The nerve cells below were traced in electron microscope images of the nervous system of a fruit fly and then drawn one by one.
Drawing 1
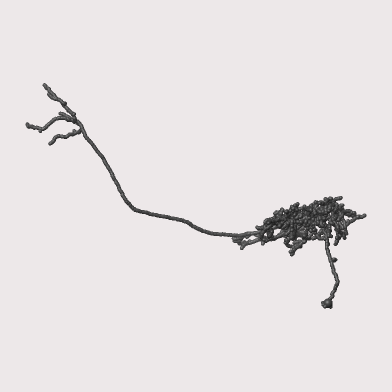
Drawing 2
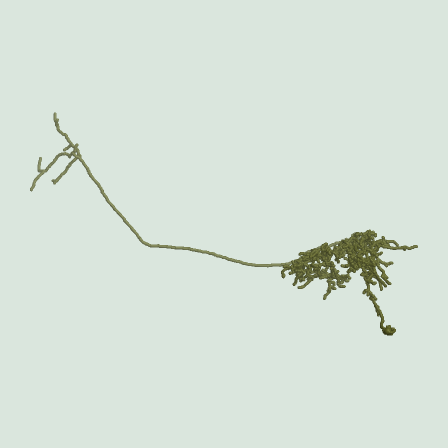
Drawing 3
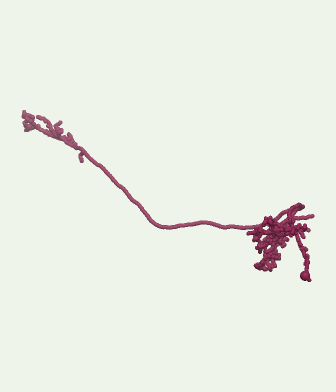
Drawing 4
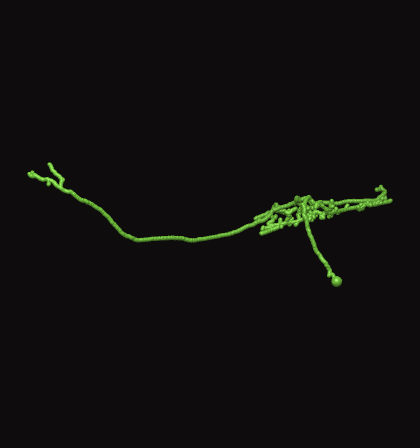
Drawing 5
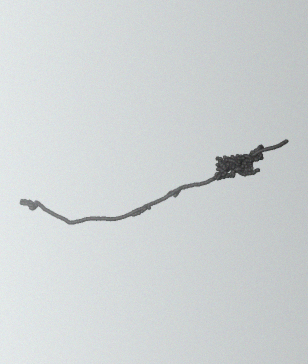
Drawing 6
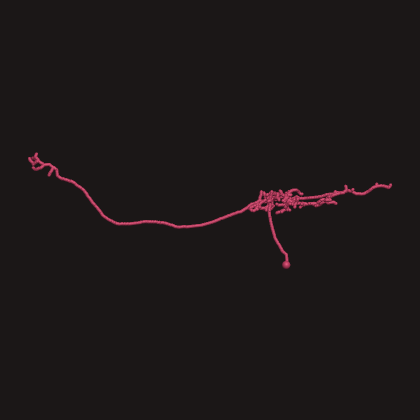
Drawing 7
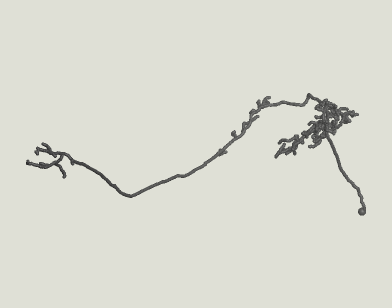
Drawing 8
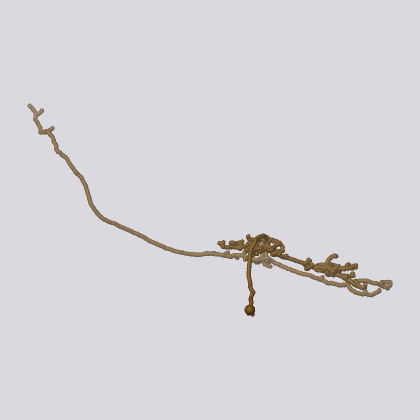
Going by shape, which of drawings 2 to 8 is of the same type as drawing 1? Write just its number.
2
